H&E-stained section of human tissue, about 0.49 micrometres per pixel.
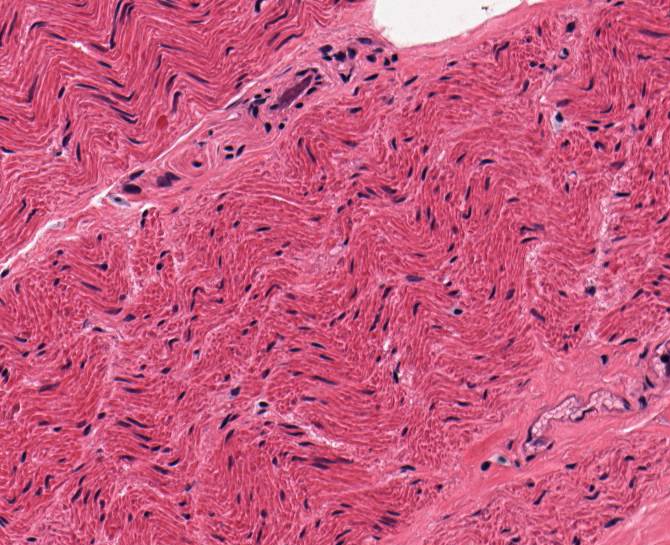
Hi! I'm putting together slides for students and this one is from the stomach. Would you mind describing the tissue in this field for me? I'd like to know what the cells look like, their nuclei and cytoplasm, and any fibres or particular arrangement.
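Notice first how the muscle fibres follow a wavy, zigzag course; this is most striking in the upper left part of the field. Their nuclei are elongated, spindle-shaped and darkly stained. Running diagonally from the left edge up toward the top centre is a band of paler connective tissue. As you scan the whole field, you will find no epithelium, no glands and no fat cells.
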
